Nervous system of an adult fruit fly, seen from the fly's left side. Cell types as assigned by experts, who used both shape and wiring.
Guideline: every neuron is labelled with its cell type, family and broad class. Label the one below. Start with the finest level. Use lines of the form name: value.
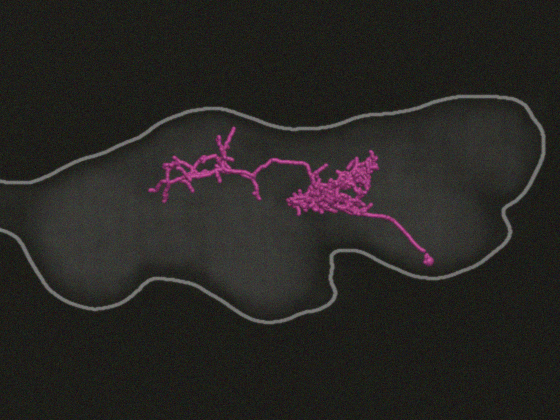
cell type: IN05B037
family: hemilineage 05B
broad class: nerve-cord intrinsic neuron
